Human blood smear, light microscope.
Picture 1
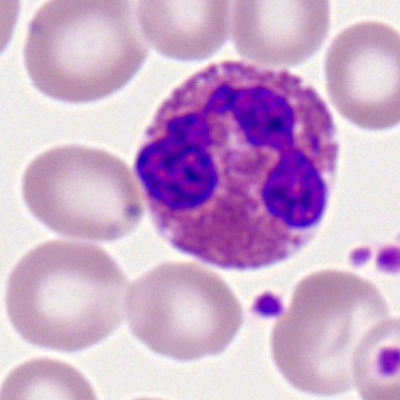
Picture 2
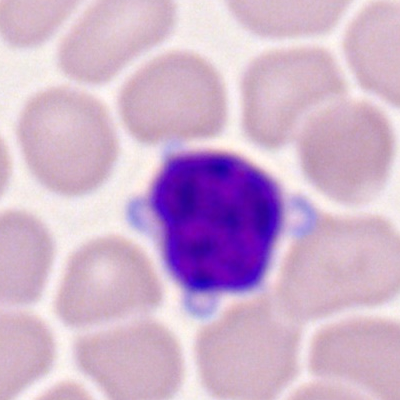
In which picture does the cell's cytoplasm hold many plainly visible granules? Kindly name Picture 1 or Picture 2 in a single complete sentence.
It is the cell in Picture 1 whose cytoplasm holds many visible granules.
